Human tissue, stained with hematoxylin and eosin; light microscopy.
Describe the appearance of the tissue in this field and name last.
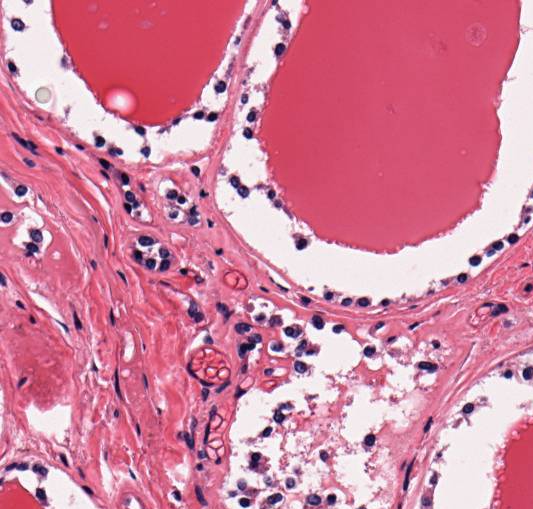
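Large rounded follicles filled with homogeneous pink material occupy the top half and right side of the field. A single layer of flattened epithelial cells with small, dark-staining nuclei lines them. Near the centre, small vessels containing red blood cells lie in the stroma. The tissue is thyroid.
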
